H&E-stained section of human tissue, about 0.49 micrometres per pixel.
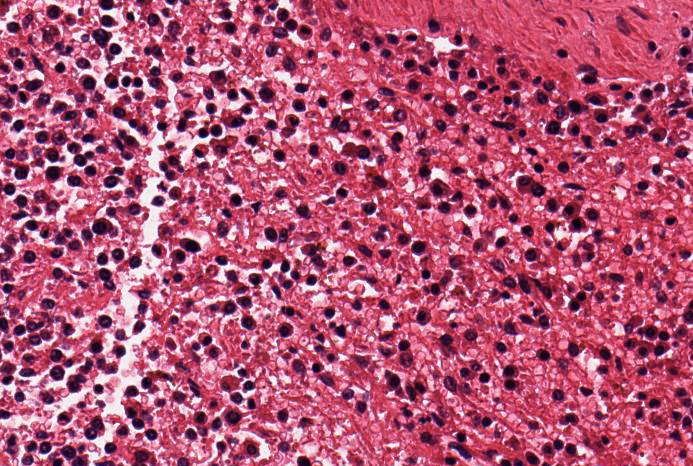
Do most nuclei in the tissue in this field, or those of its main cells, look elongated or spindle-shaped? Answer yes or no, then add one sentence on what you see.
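No. Most cells have small, round, darkly stained nuclei.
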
